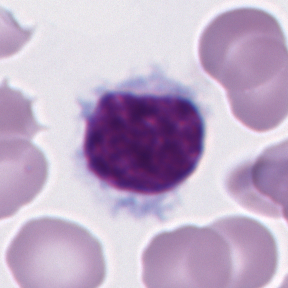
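Hairy cell, peripheral blood smear. Chromatin dense, dark purple, coarsely clumped. Cytoplasm scant and pale blue, a thin rim around the nucleus. Fine, hair-like projections extend from the cell surface.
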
